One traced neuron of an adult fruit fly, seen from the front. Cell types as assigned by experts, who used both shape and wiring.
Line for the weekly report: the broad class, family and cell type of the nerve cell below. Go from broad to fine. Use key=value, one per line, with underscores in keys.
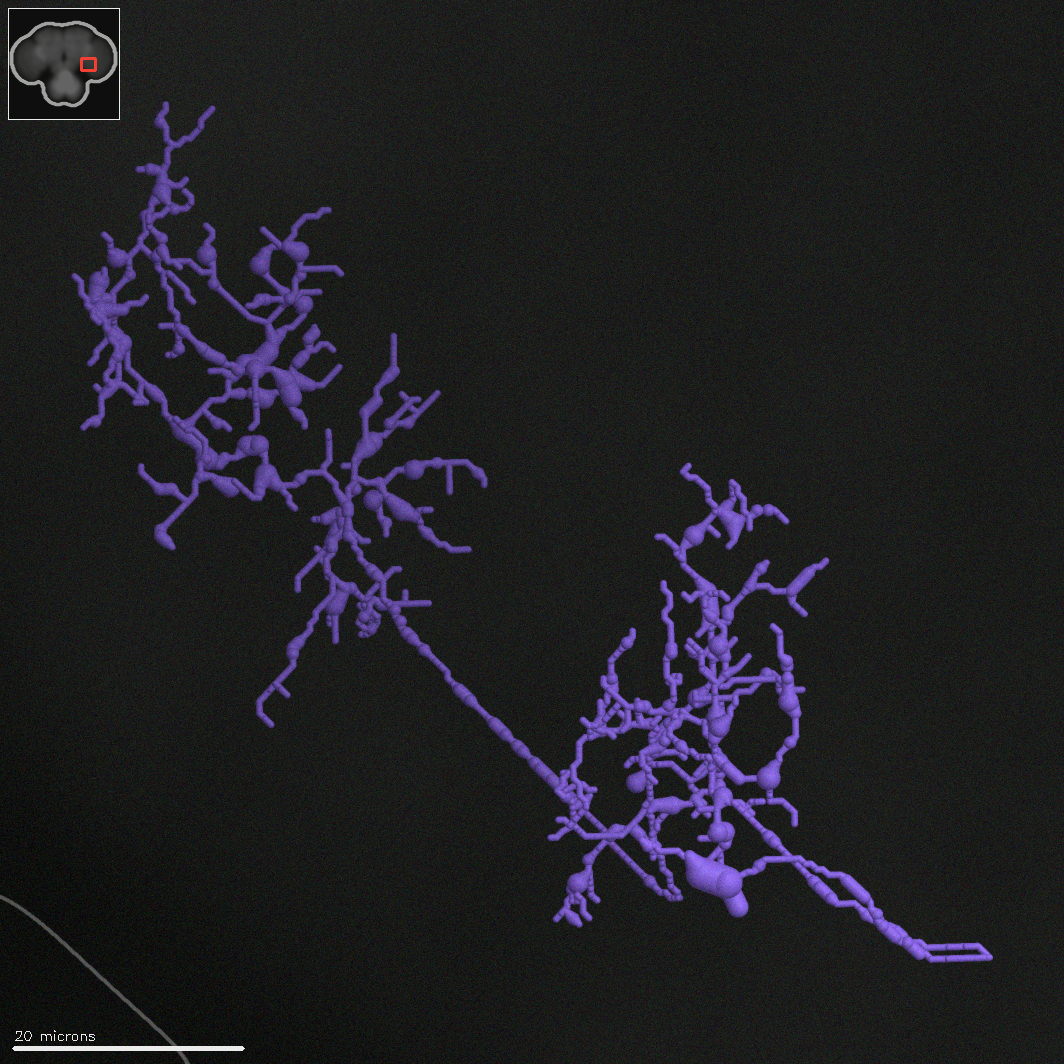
broad_class=optic-lobe intrinsic neuron
family=TmY
cell_type=TmY15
